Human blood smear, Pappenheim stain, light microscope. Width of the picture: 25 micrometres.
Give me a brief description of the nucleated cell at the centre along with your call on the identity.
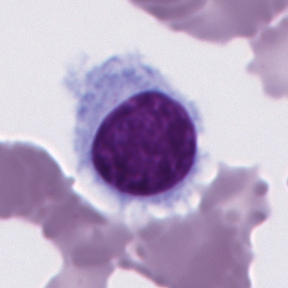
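Working through the features in turn: the nucleus lies off-centre toward the lower right, so the broadest band of cytoplasm is at the upper left. No distinct nucleolus is visible in the nucleus. The cytoplasmic border is ragged, with fine hair-like projections. No distinct purple-red granules appear in the cytoplasm. The nucleated cell at the centre is a hairy cell.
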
